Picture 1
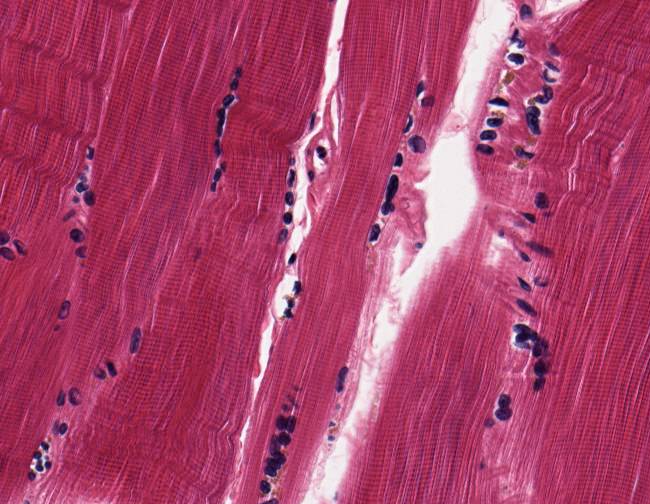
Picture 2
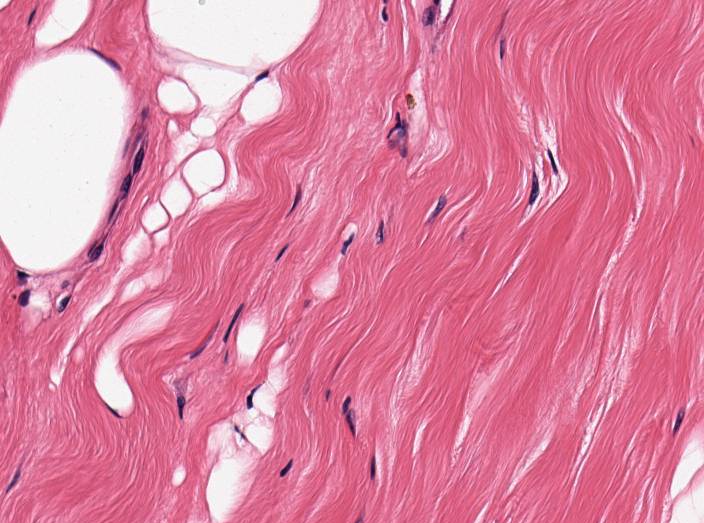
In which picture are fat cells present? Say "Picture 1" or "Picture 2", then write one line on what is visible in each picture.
Picture 2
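Picture 1: No fat cells are present in the field.
Picture 2: Most of the field is dense pink fibrous tissue, with fat confined to the upper left corner.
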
